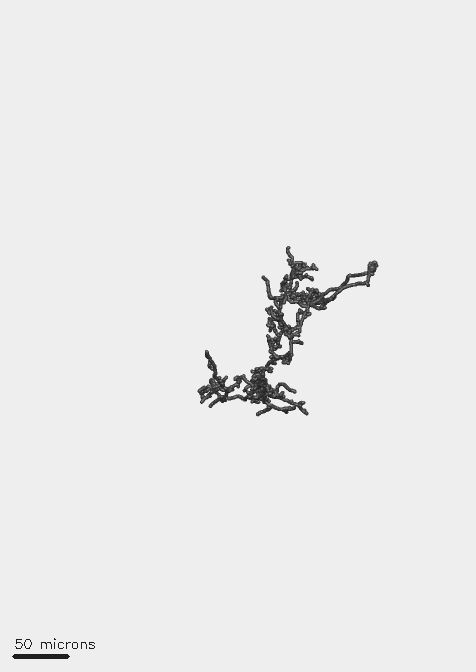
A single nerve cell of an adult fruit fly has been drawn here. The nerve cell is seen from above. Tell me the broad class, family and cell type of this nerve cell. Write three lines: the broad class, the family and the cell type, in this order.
central-brain intrinsic neuron
hemilineage AOTUv3_dorsal
SMP013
